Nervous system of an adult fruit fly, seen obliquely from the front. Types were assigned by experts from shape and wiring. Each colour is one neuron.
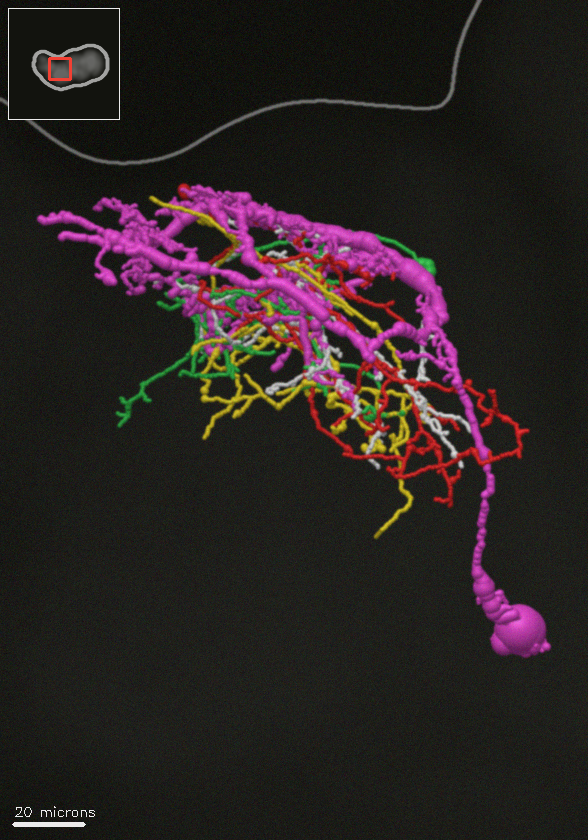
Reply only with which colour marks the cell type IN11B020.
yellow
